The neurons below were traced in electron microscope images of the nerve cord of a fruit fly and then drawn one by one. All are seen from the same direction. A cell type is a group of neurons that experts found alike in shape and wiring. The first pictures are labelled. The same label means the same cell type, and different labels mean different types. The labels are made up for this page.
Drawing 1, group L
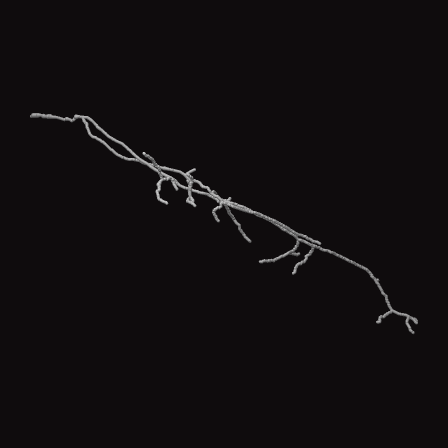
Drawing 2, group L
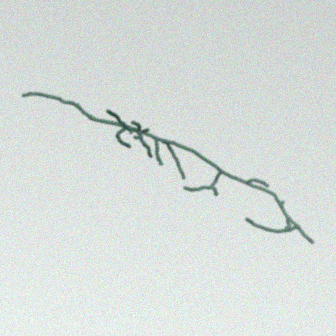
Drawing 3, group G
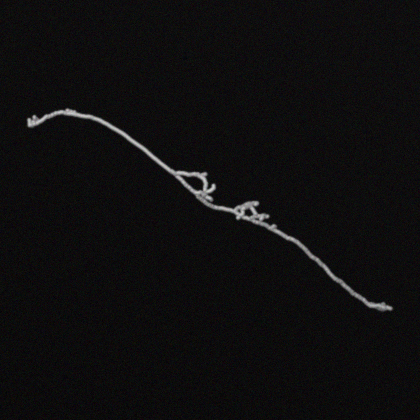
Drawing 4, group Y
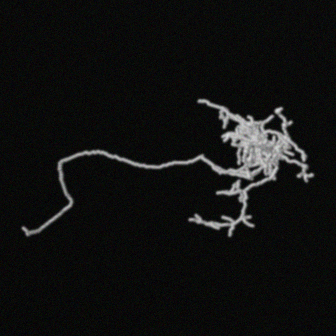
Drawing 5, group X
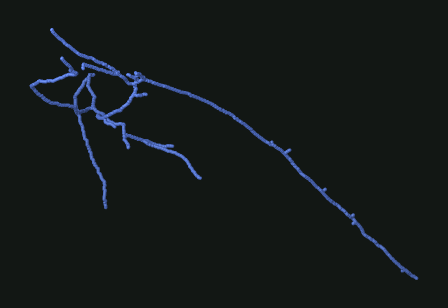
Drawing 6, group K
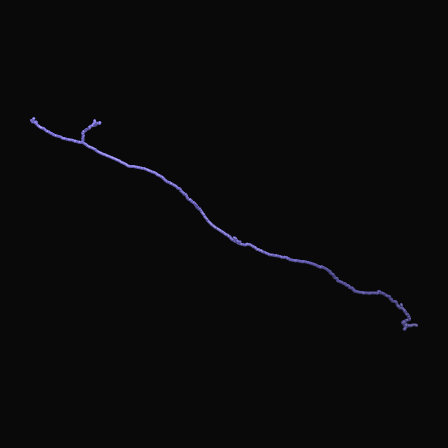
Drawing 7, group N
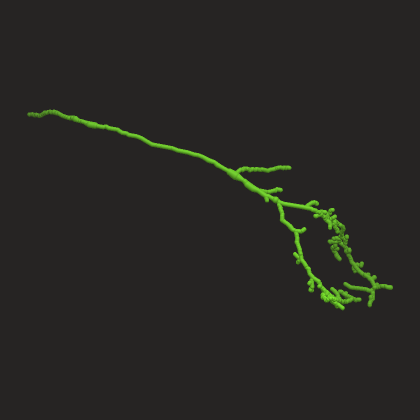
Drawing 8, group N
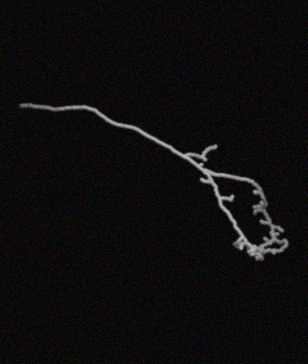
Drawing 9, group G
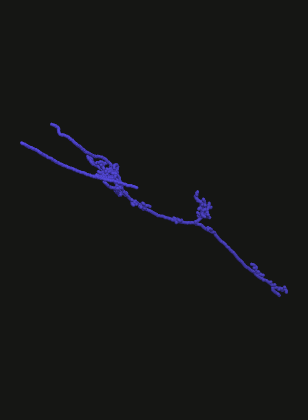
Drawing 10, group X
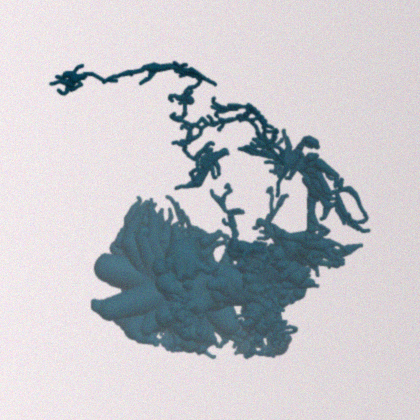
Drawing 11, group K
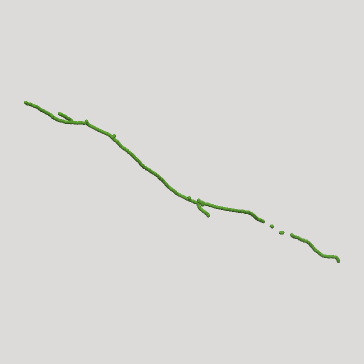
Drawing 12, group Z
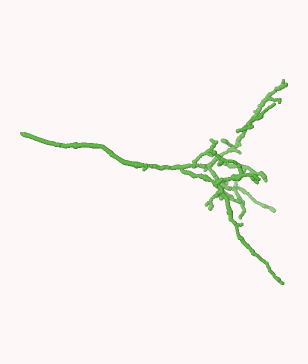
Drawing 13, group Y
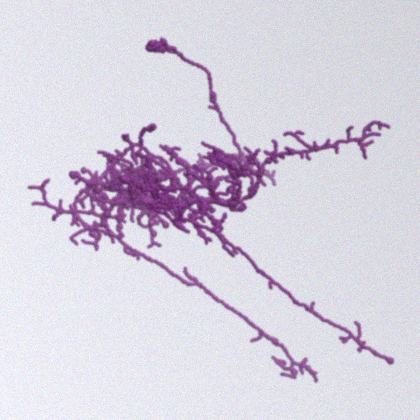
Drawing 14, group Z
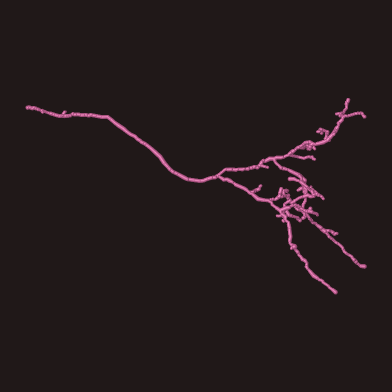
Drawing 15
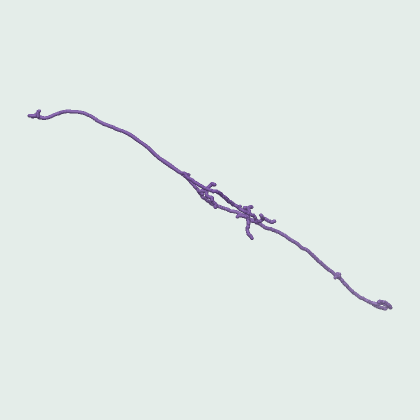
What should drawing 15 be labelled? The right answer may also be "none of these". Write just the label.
none of these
